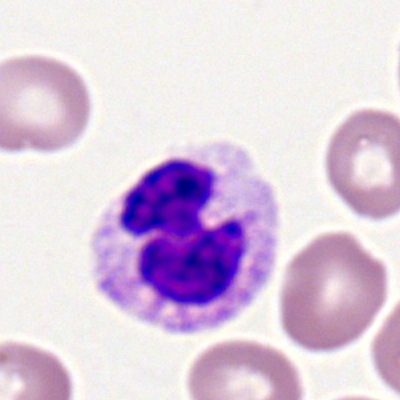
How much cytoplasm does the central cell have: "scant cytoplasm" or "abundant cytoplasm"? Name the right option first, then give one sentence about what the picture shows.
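Abundant cytoplasm. The cytoplasm is plentiful and surrounds the nucleus on all sides.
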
